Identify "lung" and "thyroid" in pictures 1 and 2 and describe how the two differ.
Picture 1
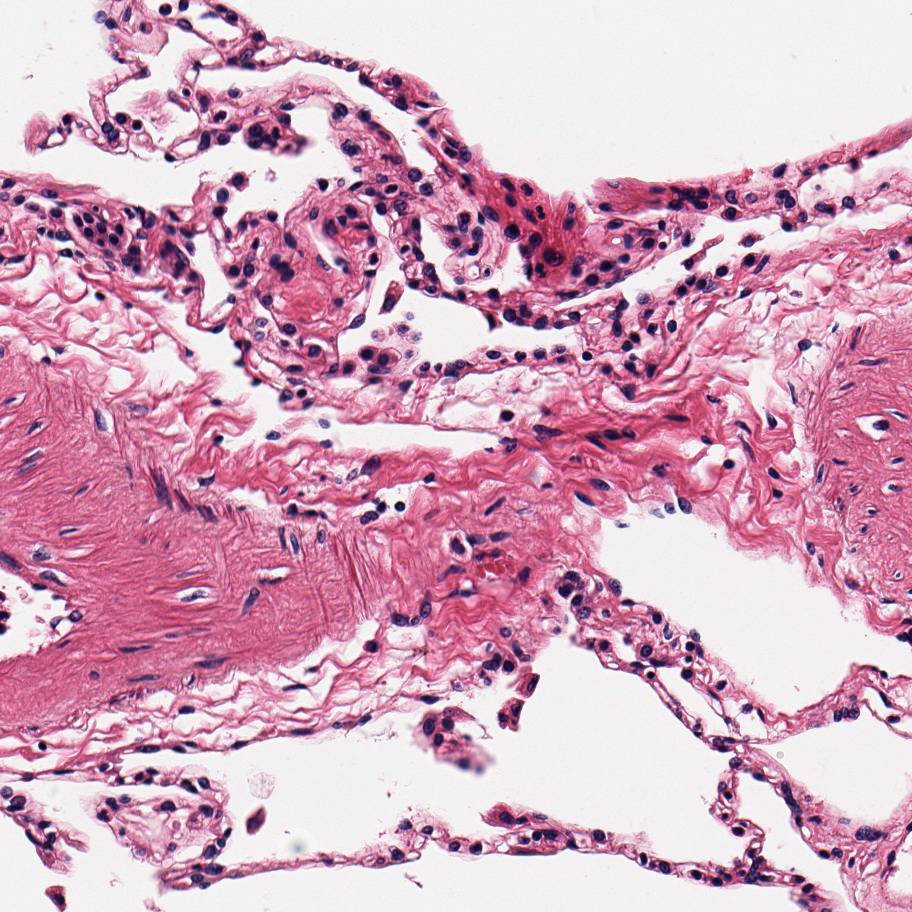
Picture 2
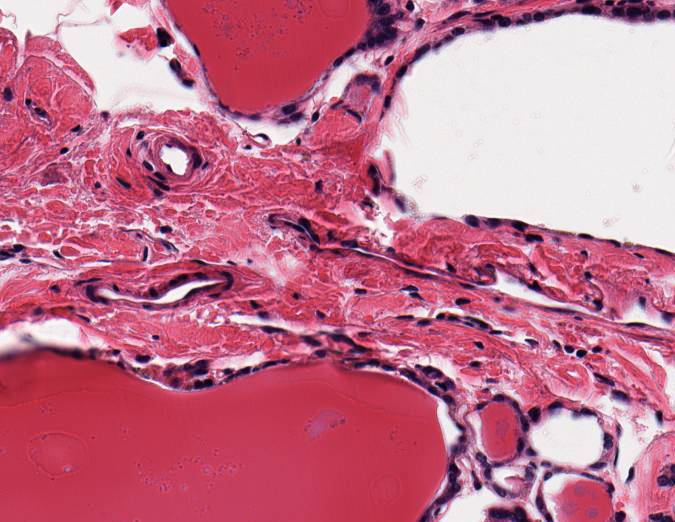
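Picture 1: lung. Picture 2: thyroid. In the lung, thin branching septa enclose clear empty spaces along the top and lower right of the field.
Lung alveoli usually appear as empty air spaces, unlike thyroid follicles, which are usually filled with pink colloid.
A broad, dense eosinophilic band runs roughly horizontally across the left half, with elongated, spindle-shaped nuclei lying along its length. Between this band and the thin septa lie loose, wavy pink collagen fibres with scattered nuclei. In the thyroid, large rounded spaces filled with homogeneous deep pink material lie at the bottom left and top centre, and several smaller rounded spaces with pink contents cluster in the bottom right corner. A single layer of flattened cells with dark, flattened nuclei lines these spaces.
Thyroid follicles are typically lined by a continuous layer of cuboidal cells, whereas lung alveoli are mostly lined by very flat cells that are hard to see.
The thyroid stroma consists of pink collagen fibres with scattered dark spindle-shaped nuclei.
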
